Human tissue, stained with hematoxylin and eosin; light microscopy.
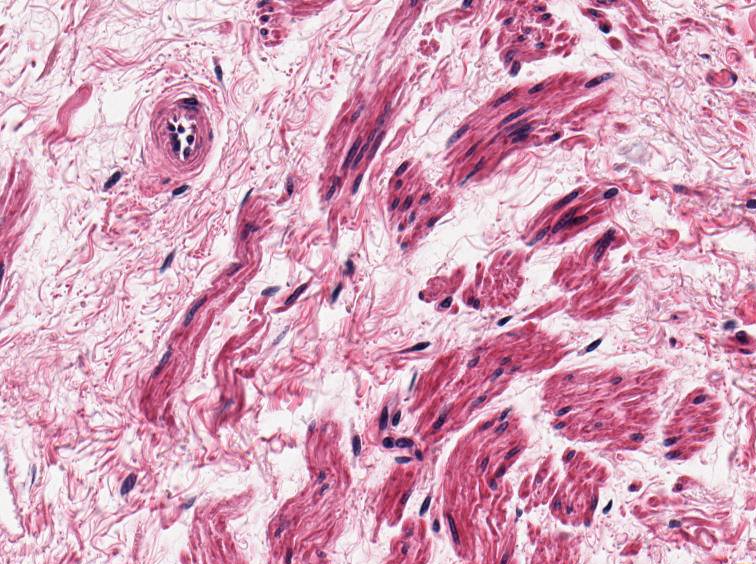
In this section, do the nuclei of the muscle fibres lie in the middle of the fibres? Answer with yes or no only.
Yes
